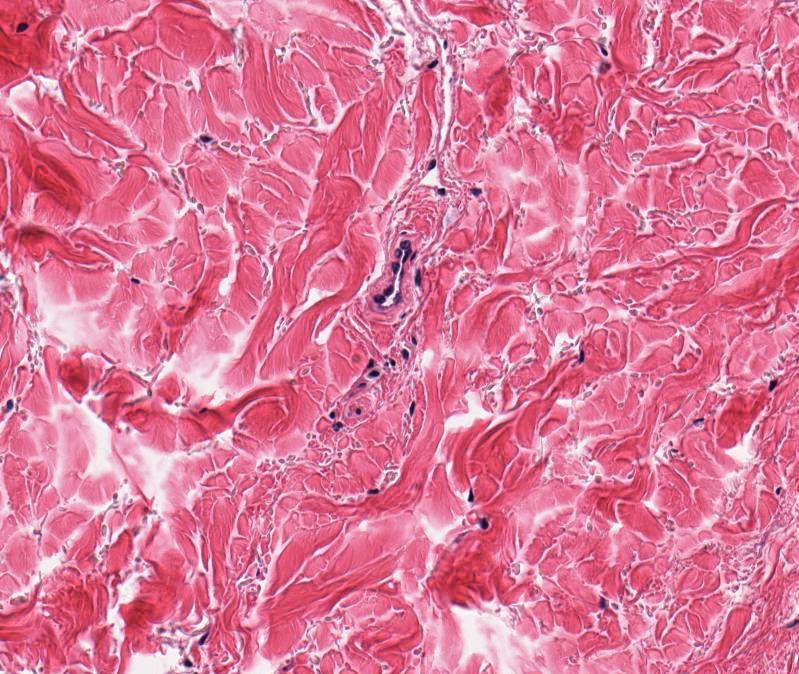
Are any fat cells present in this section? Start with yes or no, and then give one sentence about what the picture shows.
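No. No fat cells are present in the field.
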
